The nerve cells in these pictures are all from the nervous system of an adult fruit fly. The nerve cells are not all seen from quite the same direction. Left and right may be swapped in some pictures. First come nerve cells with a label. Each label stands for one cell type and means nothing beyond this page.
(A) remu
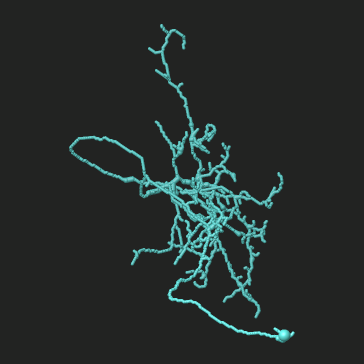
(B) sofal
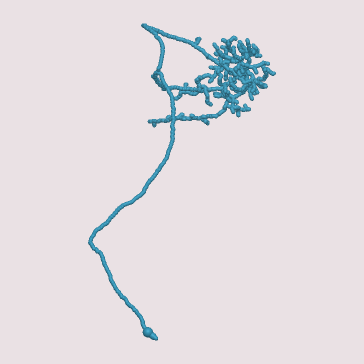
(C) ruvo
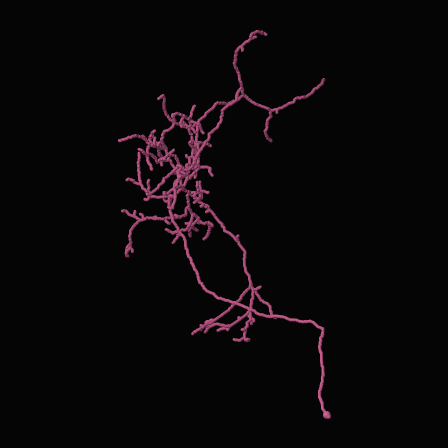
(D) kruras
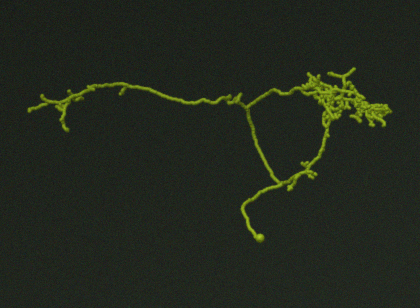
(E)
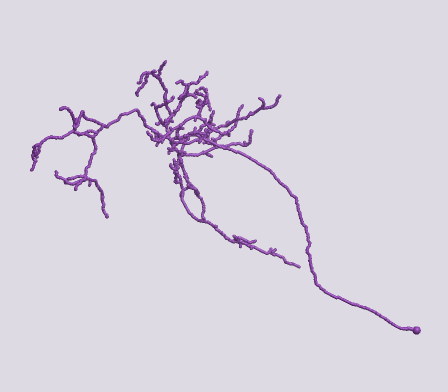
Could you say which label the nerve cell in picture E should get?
ruvo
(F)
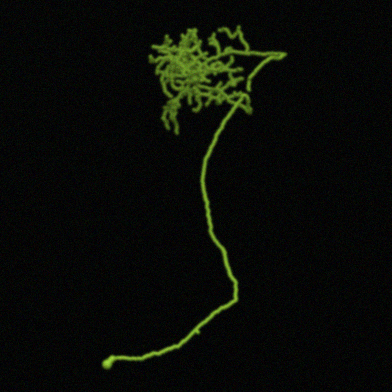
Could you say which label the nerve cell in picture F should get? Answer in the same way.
sofal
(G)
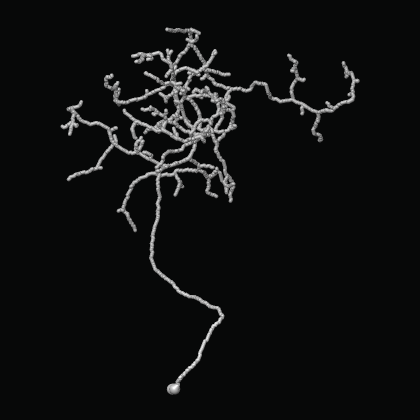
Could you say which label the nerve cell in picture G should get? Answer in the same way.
ruvo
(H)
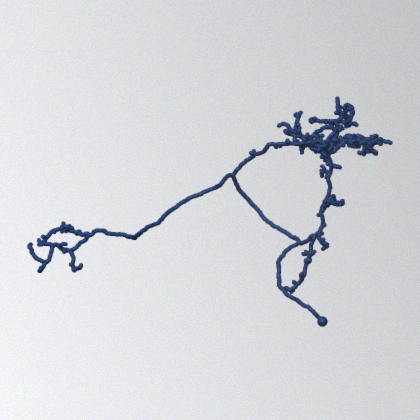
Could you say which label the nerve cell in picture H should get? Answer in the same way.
kruras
